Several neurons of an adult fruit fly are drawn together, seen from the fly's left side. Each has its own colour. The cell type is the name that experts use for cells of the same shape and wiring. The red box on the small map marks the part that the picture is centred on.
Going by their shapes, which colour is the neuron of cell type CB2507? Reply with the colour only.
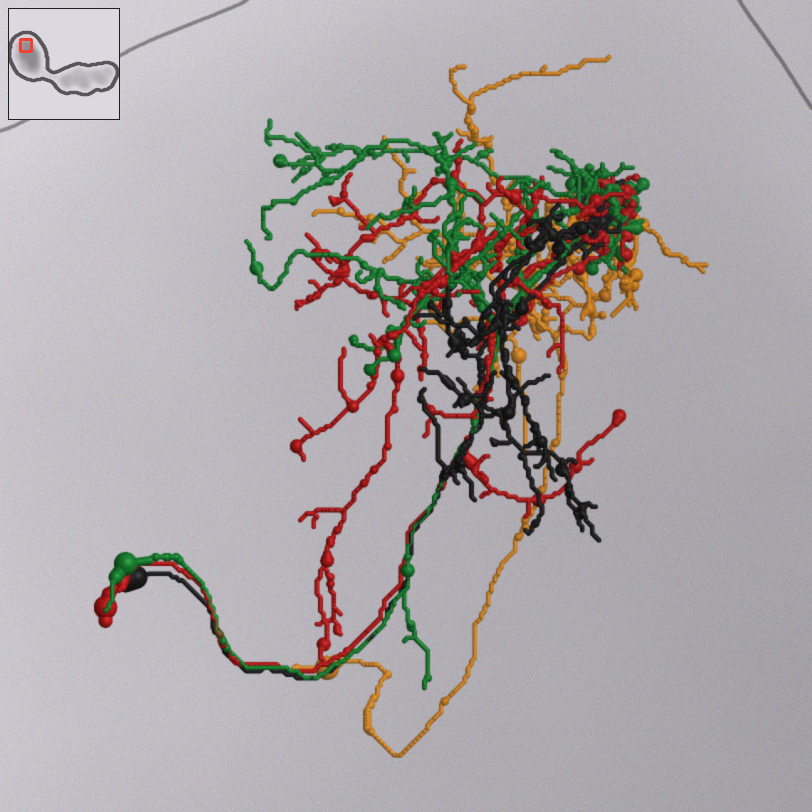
orange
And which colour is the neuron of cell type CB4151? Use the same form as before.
green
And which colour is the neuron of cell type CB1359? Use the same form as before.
black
